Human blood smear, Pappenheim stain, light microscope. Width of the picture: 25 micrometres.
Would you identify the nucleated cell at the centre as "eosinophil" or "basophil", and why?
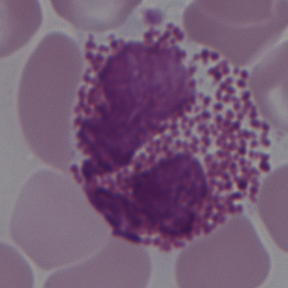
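Eosinophil.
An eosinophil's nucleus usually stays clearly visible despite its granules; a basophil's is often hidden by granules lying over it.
Here the nucleus can be made out as two lobes: one upper left, the other lower down near the centre. Cytoplasm filled with coarse, round, reddish-purple granules.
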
